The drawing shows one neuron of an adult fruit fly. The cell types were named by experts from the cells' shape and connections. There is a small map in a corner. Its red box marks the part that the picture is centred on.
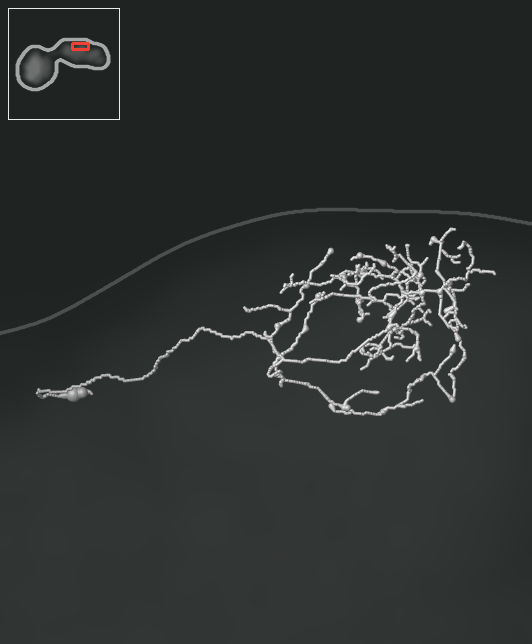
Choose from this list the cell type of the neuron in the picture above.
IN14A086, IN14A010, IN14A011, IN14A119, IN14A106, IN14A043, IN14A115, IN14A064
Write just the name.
IN14A119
